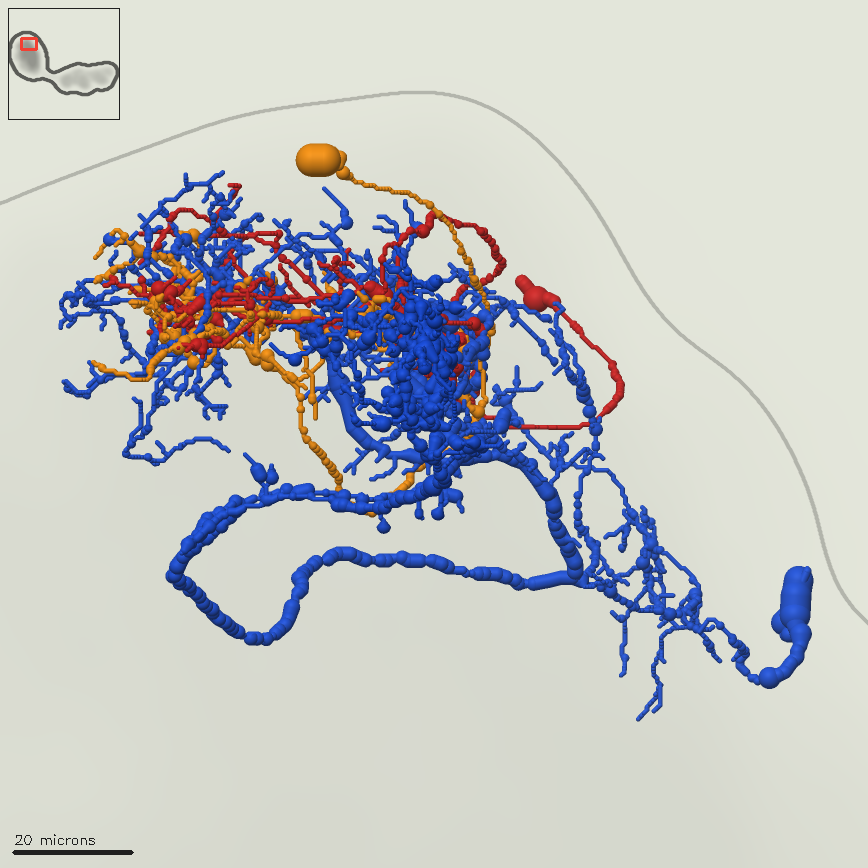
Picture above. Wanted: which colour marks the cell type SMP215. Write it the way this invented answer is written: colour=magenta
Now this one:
colour=red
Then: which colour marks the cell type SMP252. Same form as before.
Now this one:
colour=blue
